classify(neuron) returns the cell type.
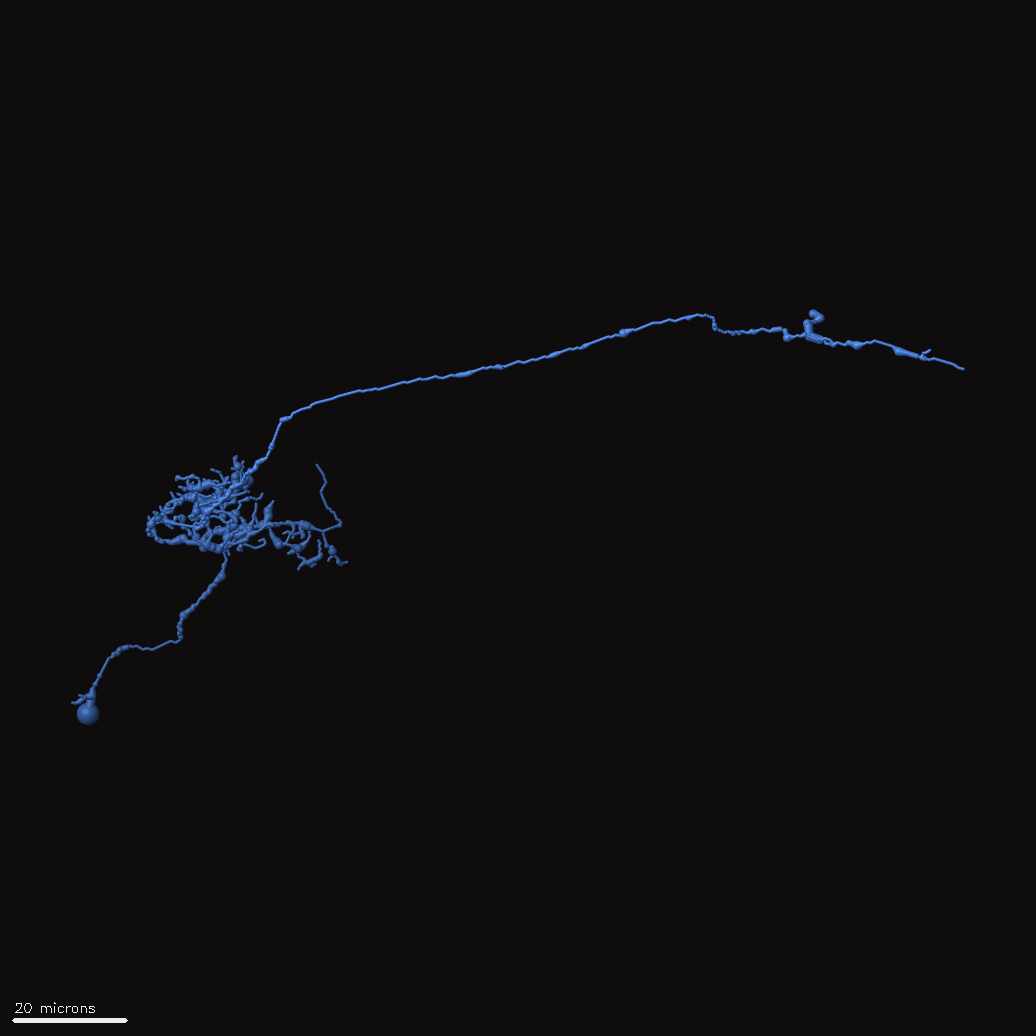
IN10B059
